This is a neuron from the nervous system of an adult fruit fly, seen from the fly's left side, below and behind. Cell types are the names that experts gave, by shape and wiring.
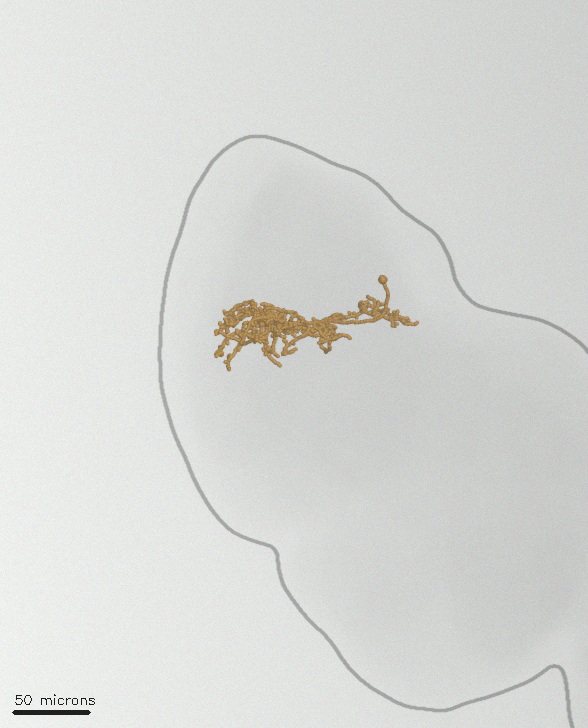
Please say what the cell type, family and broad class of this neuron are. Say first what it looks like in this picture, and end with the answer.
From left to right in the picture it spans about 140 microns. In this view it is wider than it is tall. The cell type is PVLP103. Its family is hemilineage VLPp&l1_anterior. It is a central-brain intrinsic neuron.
